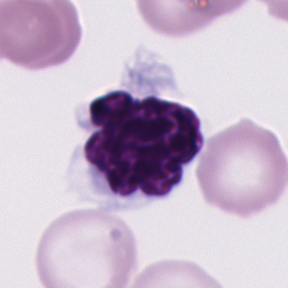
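Normoblast, the nucleated cell at the centre of a stained peripheral blood smear. The chromatin is dense and dark purple, crossed by paler grooves where the nucleus folds. No nucleolus can be seen in the nucleus, and the cytoplasm shows no granules. Faint, ragged wisps of cytoplasm stream out above the nucleus.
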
